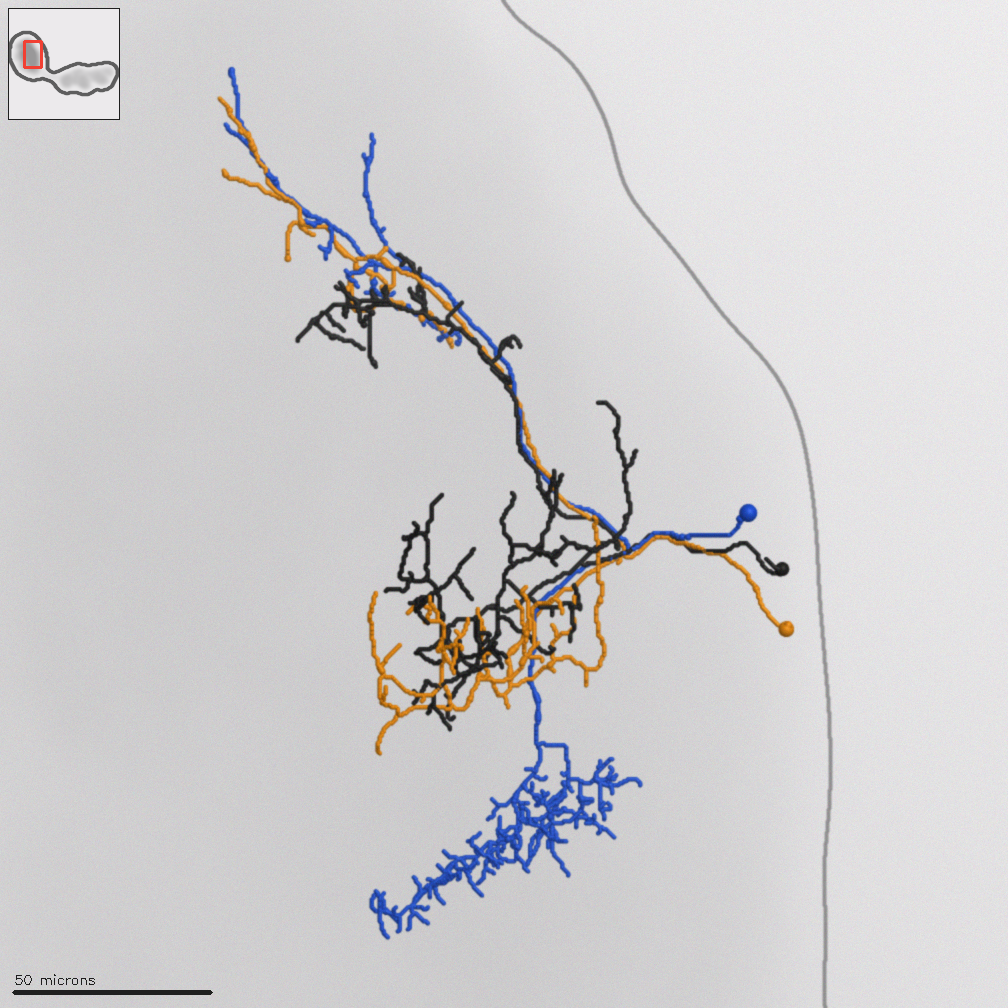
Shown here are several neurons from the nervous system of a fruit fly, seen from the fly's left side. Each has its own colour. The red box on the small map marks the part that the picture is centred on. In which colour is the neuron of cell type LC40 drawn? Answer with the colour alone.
blue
